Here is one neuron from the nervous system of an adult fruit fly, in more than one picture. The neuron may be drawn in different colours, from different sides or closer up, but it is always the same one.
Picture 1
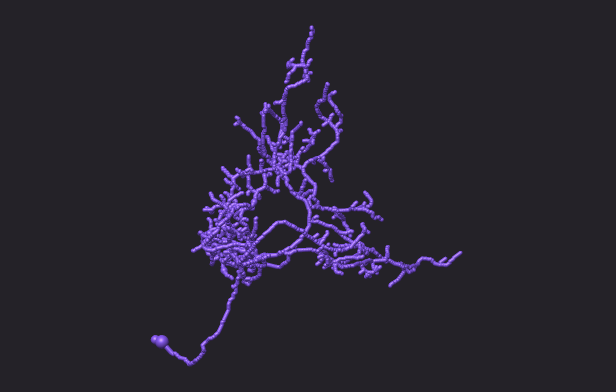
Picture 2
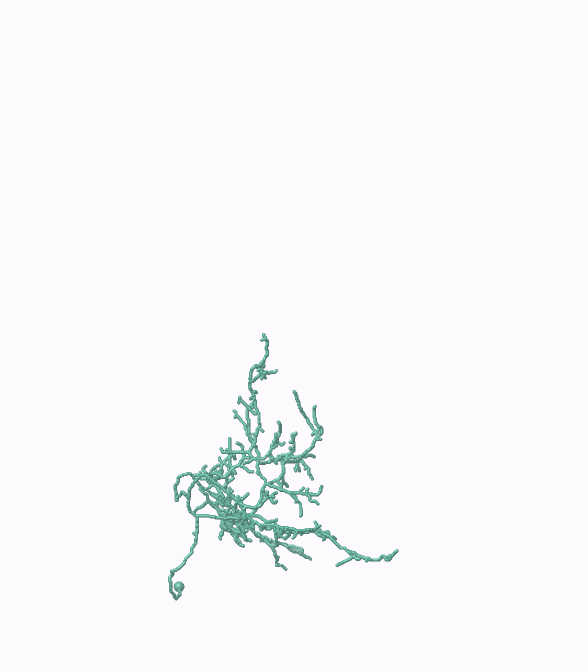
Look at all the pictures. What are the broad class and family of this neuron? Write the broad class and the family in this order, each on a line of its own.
central-brain intrinsic neuron
hemilineage TRdm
